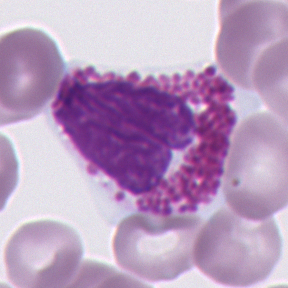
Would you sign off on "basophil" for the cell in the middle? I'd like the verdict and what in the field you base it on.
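Look at the cytoplasm: it is packed with coarse, round, purplish-red granules. The granules lie mostly around the nucleus rather than covering it. At the lower left edge, where there are no granules, the cytoplasm is pale and nearly colourless. No nucleoli are visible in the nucleus.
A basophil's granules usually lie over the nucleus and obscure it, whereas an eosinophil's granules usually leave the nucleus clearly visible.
So the uncovered nucleus counts against basophil and for eosinophil.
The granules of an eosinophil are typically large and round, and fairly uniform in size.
The coarse, round granules here agree with that. Putting it together, this cell is an eosinophil, not a basophil.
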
